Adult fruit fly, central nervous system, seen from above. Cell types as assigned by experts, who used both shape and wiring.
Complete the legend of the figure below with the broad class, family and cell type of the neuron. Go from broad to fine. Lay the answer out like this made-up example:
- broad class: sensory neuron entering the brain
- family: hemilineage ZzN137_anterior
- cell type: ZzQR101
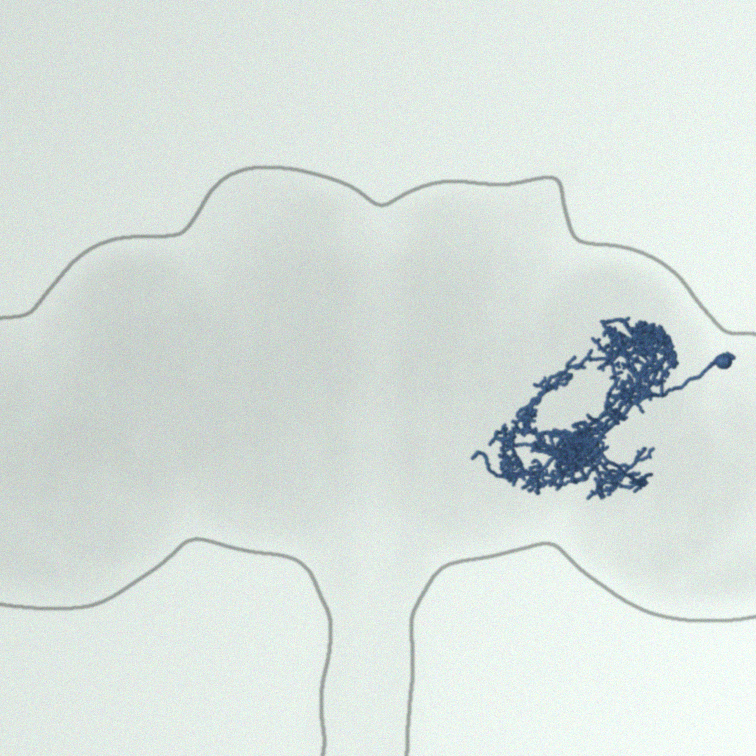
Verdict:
- broad class: central-brain intrinsic neuron
- family: hemilineage LHl3
- cell type: SLP206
